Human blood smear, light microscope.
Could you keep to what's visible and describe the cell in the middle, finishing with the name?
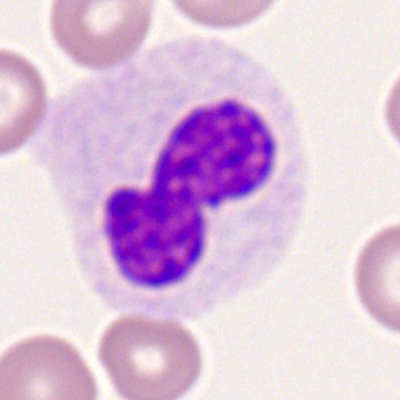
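Running diagonally from lower left to upper right, the nucleus sits within abundant cytoplasm that surrounds it on every side. No distinct vacuoles appear in the cytoplasm. The outline of the cell is broadly rounded, with a smooth edge. It is a segmented neutrophil.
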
